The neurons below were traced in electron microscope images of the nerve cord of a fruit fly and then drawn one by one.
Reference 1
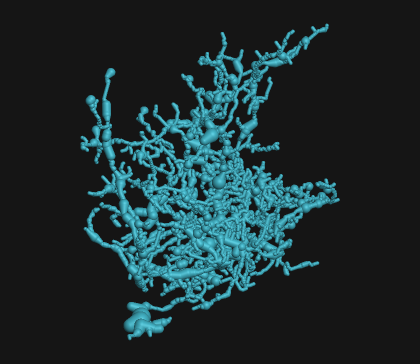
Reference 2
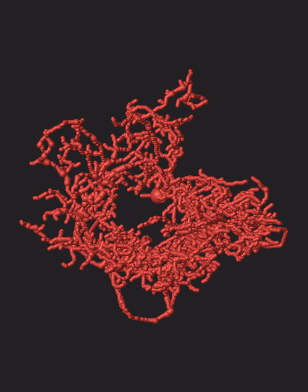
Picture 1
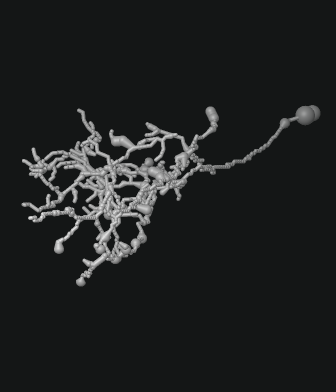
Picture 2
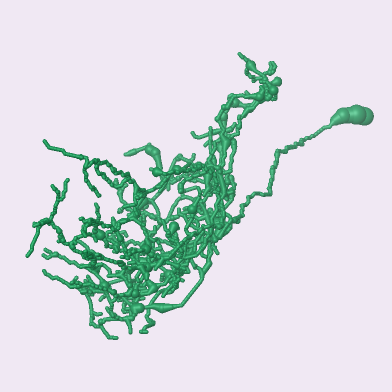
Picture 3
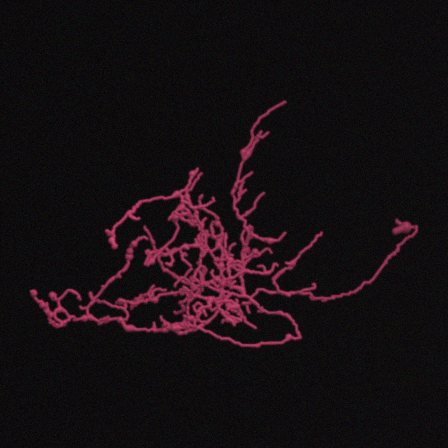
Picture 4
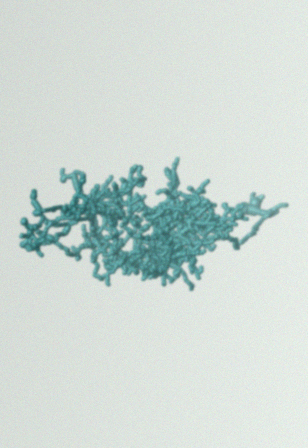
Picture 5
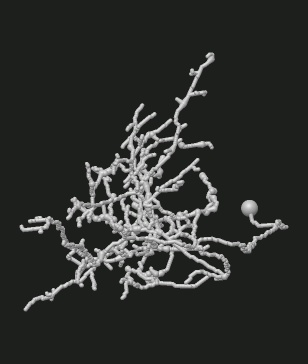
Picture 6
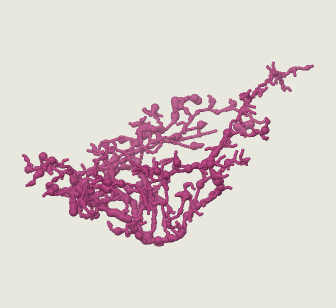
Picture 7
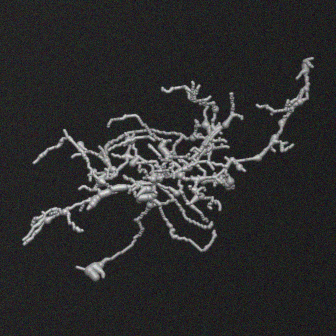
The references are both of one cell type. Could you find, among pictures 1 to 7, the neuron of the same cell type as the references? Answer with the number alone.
4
